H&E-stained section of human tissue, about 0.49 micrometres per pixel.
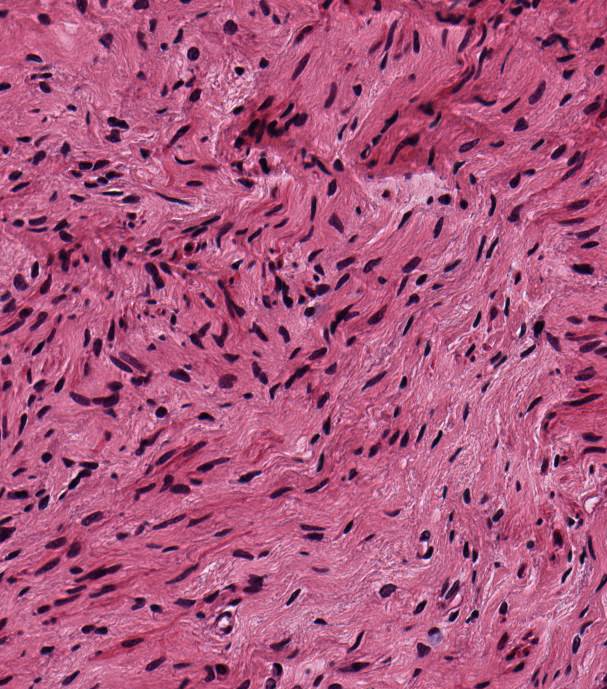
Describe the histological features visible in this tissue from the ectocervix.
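So, cells and fibres run in short bundles that change direction from one part of the field to another. The nuclei are elongated with tapered ends, and many look wavy or slightly curved. Collagen separates them, I notice, rather than their being packed back to back. I can't make out cell borders; the cytoplasm seems to blend into the surrounding fibres.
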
